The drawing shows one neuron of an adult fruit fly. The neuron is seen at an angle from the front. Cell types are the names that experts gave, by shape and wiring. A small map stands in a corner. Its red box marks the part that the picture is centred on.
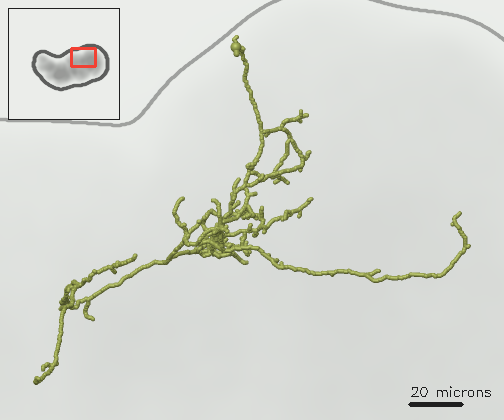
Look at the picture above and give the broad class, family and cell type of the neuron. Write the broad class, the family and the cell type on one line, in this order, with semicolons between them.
central-brain intrinsic neuron; hemilineage CLp1; CL172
